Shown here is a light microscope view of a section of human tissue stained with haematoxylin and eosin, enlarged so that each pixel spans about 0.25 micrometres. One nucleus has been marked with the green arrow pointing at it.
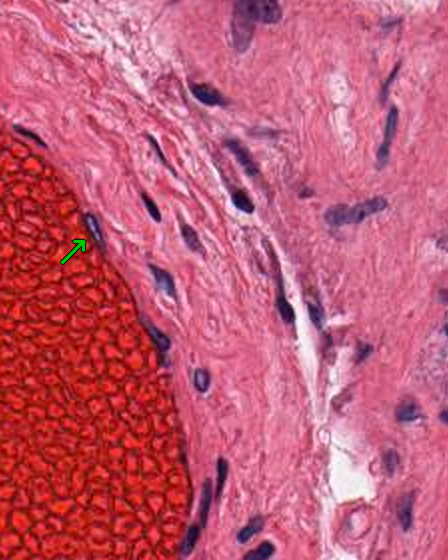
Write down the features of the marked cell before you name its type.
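The nucleus is slender and elongated, with its long axis running parallel to the edge of the lumen. No distinct cytoplasm can be made out around the nucleus; the cell appears as little more than a thin nucleus lining the lumen. This is an endothelial cell.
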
